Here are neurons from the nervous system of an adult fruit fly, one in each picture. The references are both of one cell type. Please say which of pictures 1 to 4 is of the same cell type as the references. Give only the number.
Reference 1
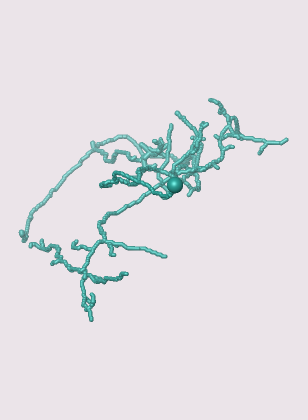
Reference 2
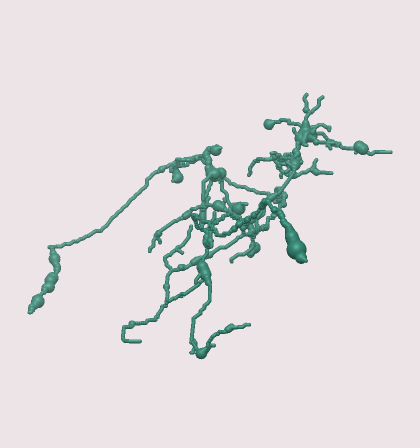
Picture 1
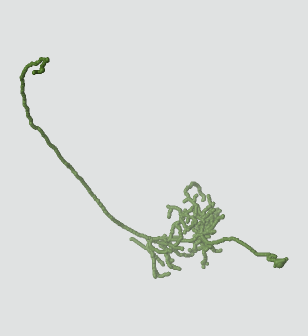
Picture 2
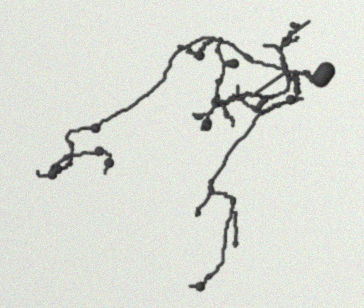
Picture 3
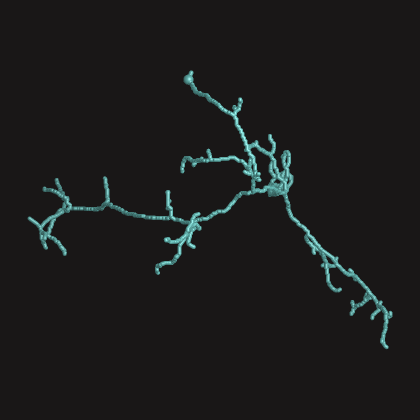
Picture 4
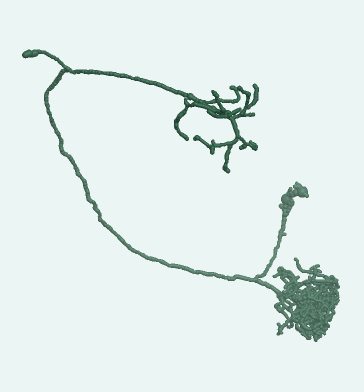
2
